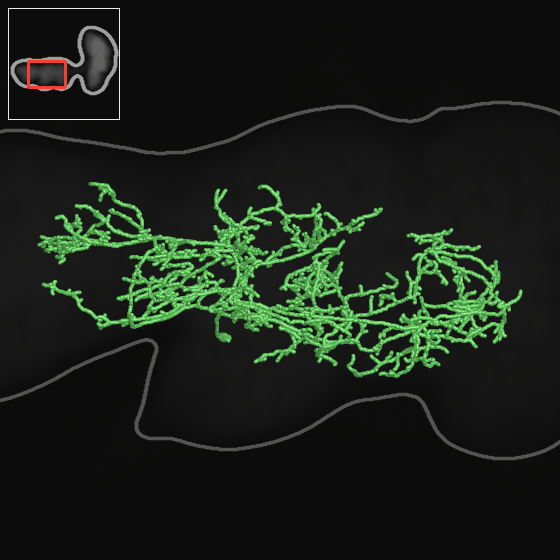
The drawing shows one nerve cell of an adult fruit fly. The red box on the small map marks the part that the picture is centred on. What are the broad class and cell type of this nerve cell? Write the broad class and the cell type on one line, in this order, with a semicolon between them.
nerve-cord intrinsic neuron; INXXX056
